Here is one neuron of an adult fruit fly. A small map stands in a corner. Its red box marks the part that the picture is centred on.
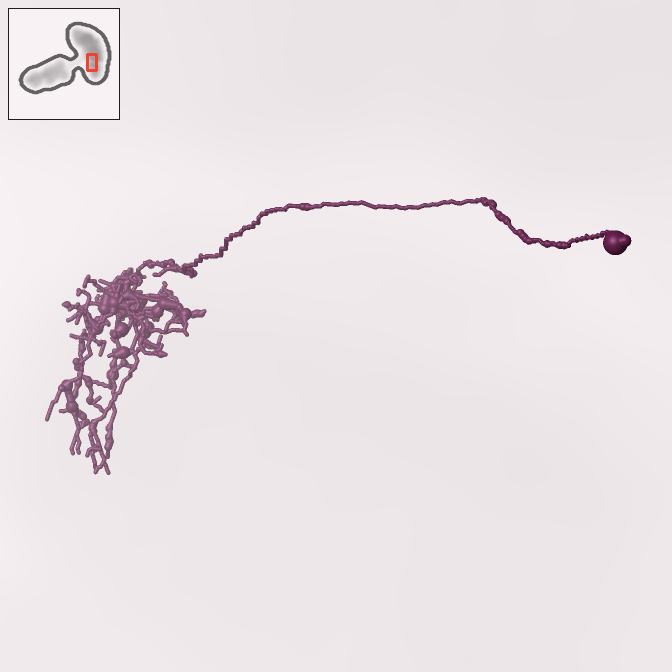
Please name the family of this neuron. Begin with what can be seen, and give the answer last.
It is in the brain and does not reach the nerve cord. The picture shows dozens of branch ends. This is a visual projection neuron. The family is hemilineage VPNd2.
